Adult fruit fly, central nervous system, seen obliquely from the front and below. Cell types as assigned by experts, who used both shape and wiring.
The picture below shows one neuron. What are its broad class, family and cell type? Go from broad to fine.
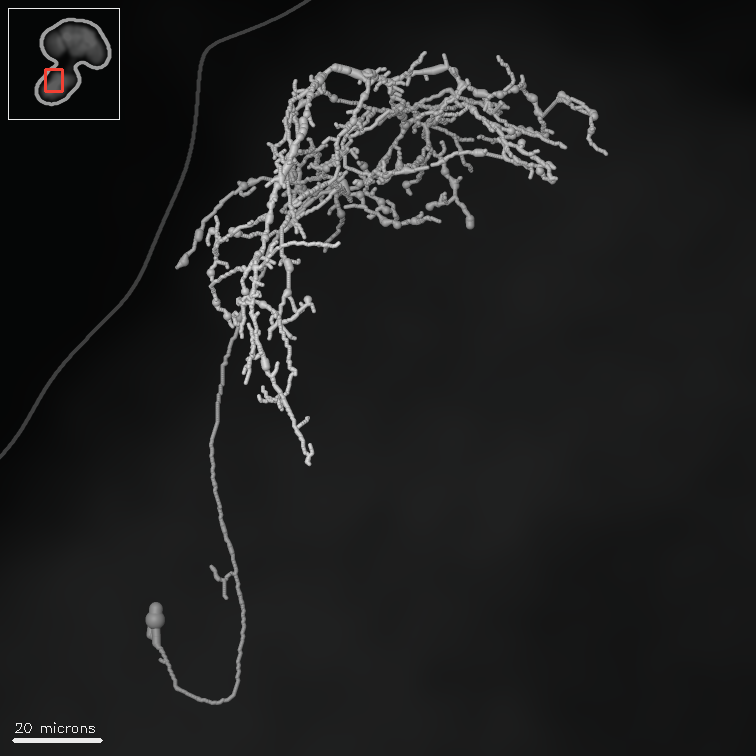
nerve-cord intrinsic neuron; hemilineage 03B; IN03B053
